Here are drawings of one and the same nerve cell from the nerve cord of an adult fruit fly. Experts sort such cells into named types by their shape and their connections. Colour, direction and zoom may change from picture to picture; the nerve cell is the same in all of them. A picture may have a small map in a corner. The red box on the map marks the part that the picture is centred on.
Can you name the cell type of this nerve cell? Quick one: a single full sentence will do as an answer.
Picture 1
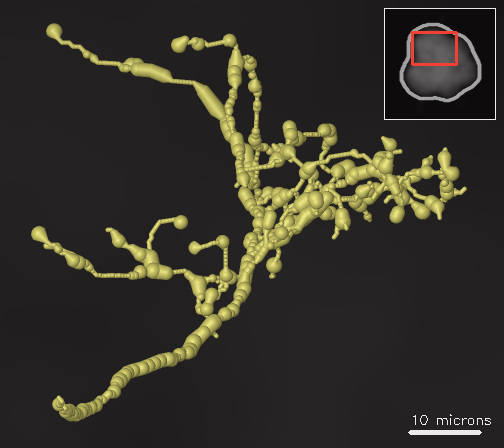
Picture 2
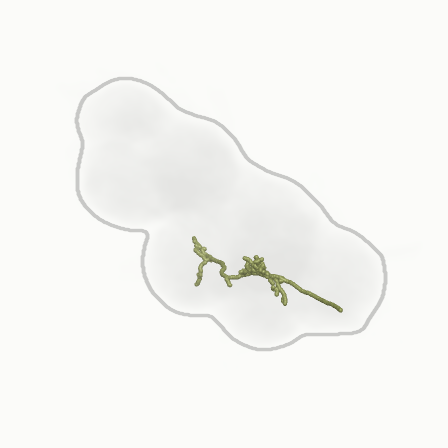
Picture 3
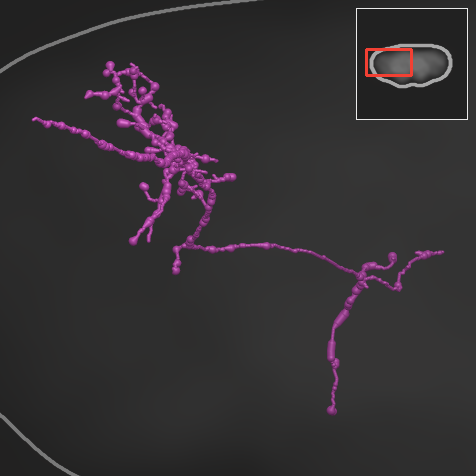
The nerve cell here falls under cell type DNge101.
